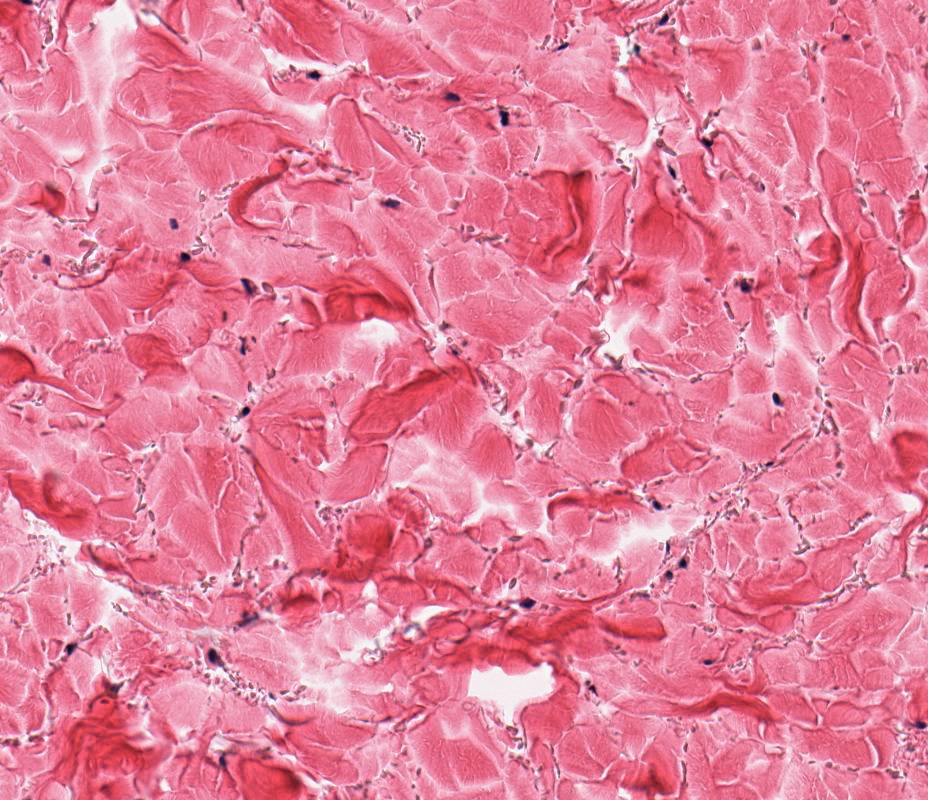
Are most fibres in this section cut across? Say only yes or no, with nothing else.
Yes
